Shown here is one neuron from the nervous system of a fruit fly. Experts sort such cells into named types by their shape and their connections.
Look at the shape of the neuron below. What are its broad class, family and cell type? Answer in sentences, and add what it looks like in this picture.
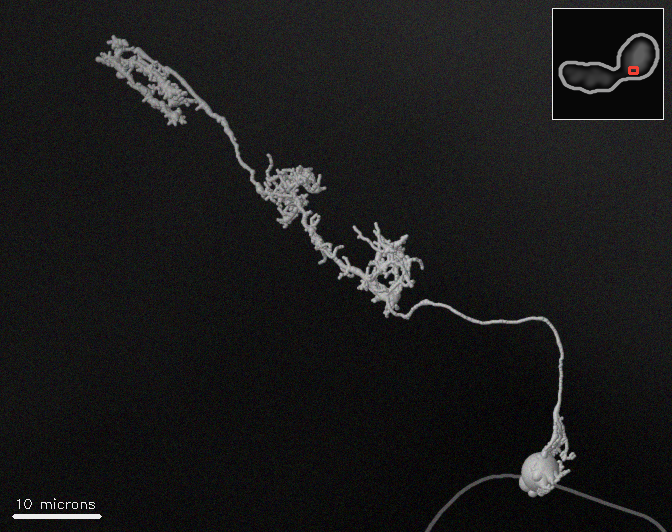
This is an optic-lobe intrinsic neuron. The family is Mi. It is of cell type Mi1. From left to right in the picture it spans about 55 microns. Dozens of branch ends can be seen.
